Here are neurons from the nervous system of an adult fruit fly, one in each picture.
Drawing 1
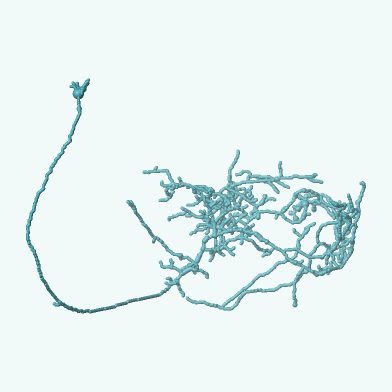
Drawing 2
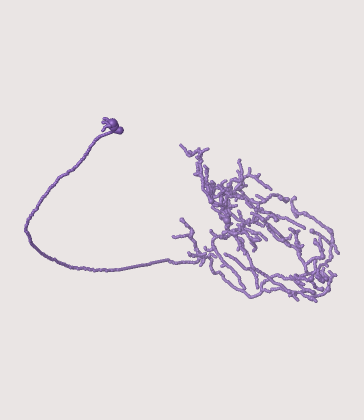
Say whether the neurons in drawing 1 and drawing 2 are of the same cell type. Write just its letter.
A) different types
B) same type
B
